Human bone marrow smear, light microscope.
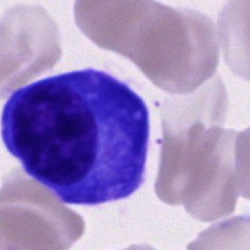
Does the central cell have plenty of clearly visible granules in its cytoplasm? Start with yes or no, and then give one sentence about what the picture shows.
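No. No distinct granules are seen in the cytoplasm.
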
